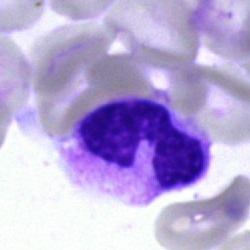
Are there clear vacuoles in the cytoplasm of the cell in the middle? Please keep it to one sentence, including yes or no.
No, there are no vacuoles in the cytoplasm of this cell.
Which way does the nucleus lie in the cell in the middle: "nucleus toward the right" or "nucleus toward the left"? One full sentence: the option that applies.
Most of the cytoplasm lies to the left of the nucleus.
